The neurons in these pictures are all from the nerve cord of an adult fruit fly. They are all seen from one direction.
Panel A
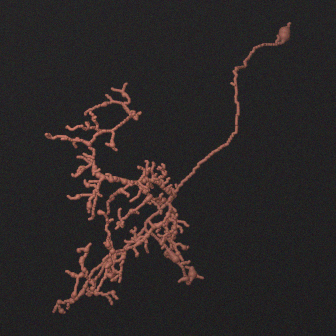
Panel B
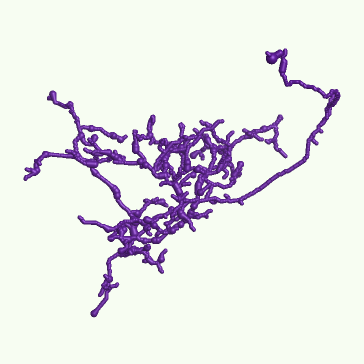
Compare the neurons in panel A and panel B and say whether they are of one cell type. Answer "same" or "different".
same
